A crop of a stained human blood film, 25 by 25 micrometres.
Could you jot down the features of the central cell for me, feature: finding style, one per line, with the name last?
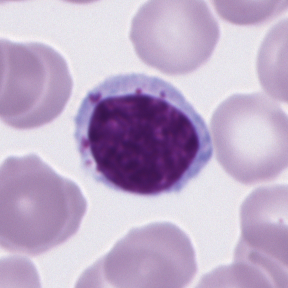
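Outline: round, I'd say, with a slightly ragged edge.
Size: roughly 12 by 10 micrometres.
Chromatin: dark purple, coarsely clumped.
Nucleus: fills about 70% of the cell's area.
Cytoplasm: a narrow pale blue rim around the nucleus, as far as I can see.
Vacuoles: none in the cytoplasm.
Name: large granular lymphocyte.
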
